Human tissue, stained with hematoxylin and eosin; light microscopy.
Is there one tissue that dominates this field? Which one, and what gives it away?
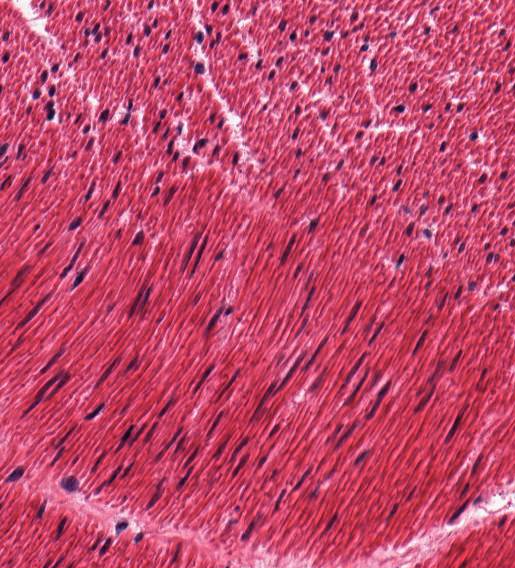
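Answer: smooth muscle. Whole field: densely packed eosinophilic fibres, no epithelium. Lower half cut lengthwise, oblique parallel strands with elongated dark purple nuclei inside the fibres; upper part cut across or obliquely, short profiles with round to oval nuclei.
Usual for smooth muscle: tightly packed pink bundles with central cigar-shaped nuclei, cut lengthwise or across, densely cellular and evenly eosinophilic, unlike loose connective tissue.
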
